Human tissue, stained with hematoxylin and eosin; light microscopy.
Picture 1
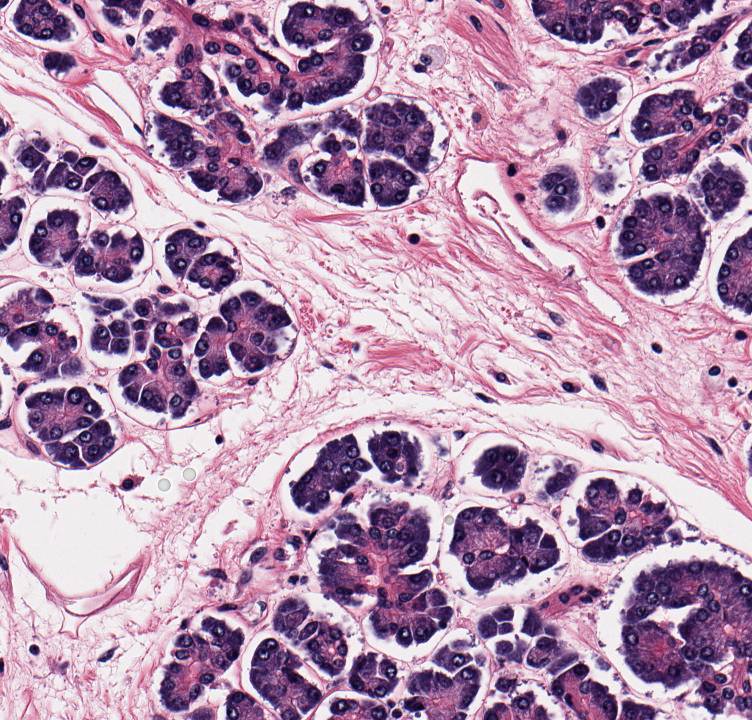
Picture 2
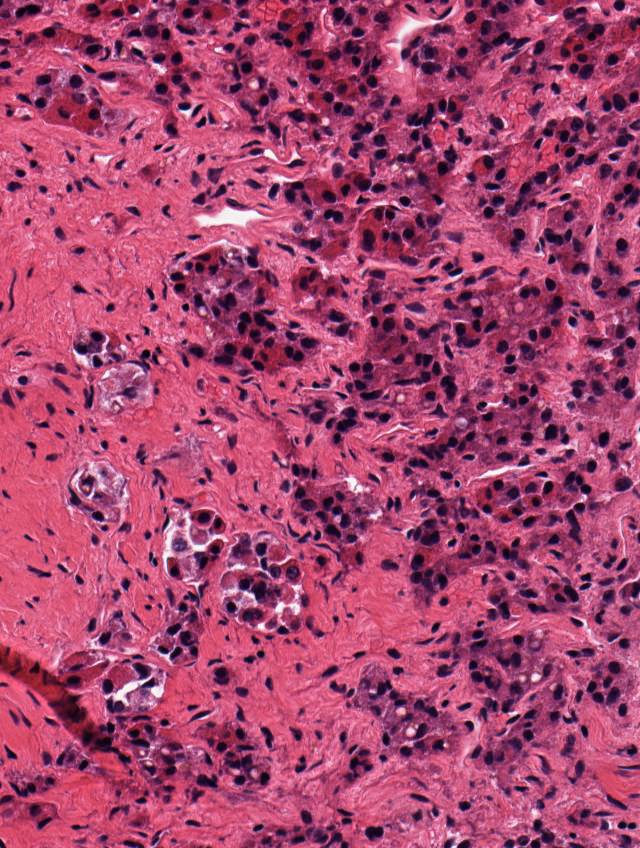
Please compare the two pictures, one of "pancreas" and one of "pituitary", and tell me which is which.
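Pancreas appears in picture 1, pituitary in picture 2. In picture 1, each acinus is a rounded cluster of pyramidal cells around a tiny central lumen, with round nuclei toward the outer base. Clear retraction gaps set most acini apart, and loose pale pink collagen with scattered small nuclei lies between lobules. In picture 2, a dense cell population fills the upper and right parts of the field, with small round pale globules scattered among them. The left side is mostly sparsely cellular dense pink collagen with scattered slender spindle-shaped nuclei.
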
